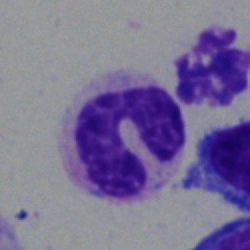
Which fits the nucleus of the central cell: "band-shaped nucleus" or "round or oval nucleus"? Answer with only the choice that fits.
Band-shaped nucleus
